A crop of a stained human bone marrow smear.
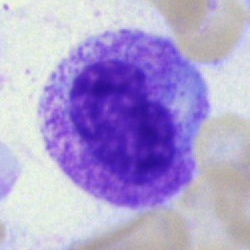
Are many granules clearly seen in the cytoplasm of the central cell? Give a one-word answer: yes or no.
Yes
